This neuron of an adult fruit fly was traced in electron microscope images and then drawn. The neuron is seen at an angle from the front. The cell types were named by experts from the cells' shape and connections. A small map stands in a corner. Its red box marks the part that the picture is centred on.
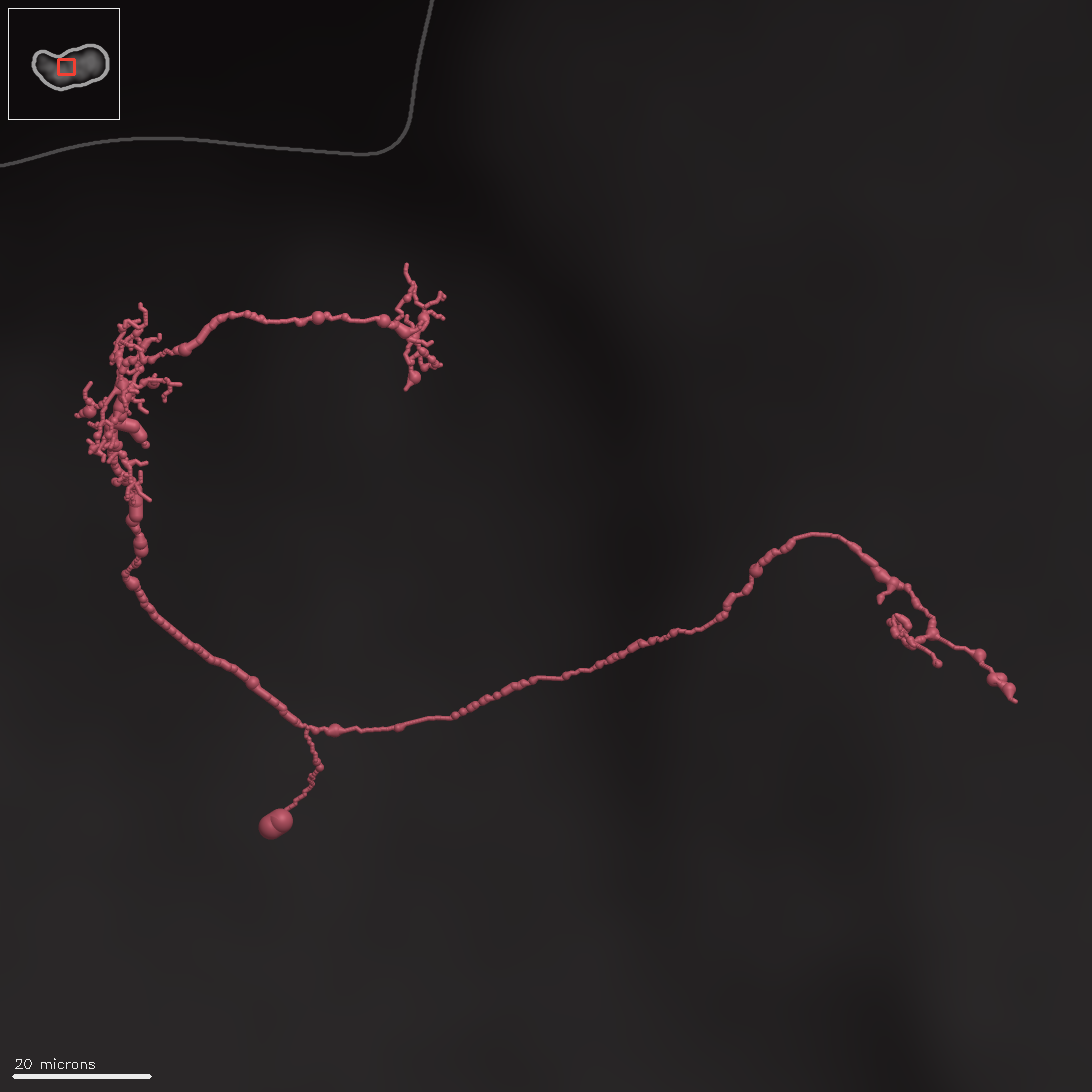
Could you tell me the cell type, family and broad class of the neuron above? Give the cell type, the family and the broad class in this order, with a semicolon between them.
LLPC2; LLPC; visual projection neuron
